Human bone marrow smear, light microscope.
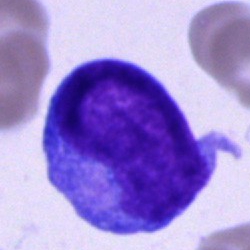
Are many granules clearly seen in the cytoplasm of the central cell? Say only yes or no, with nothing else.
No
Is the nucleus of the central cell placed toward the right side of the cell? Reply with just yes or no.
Yes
